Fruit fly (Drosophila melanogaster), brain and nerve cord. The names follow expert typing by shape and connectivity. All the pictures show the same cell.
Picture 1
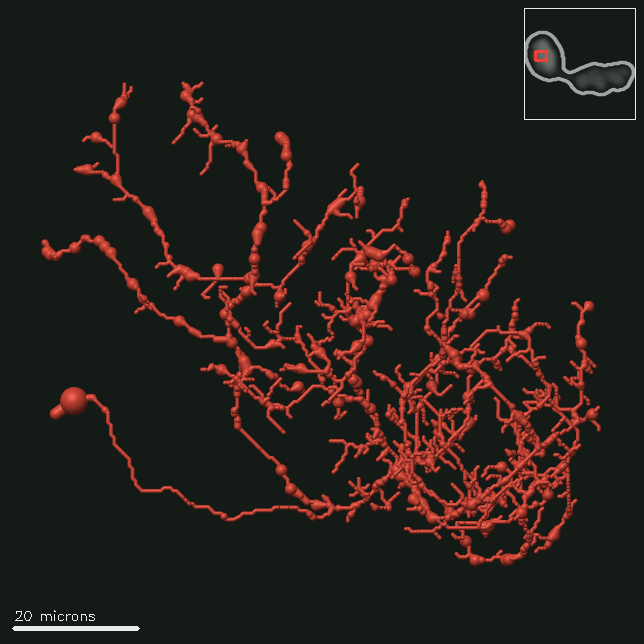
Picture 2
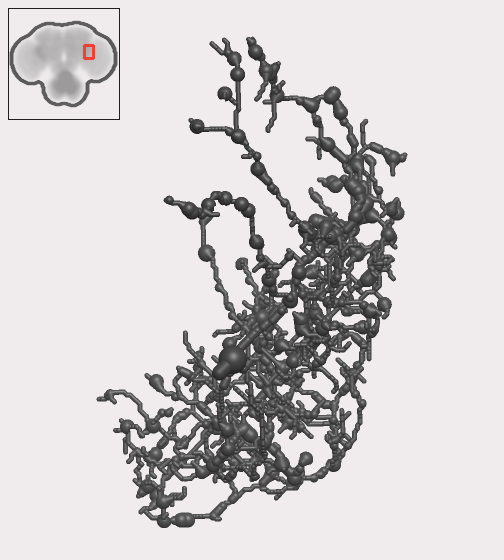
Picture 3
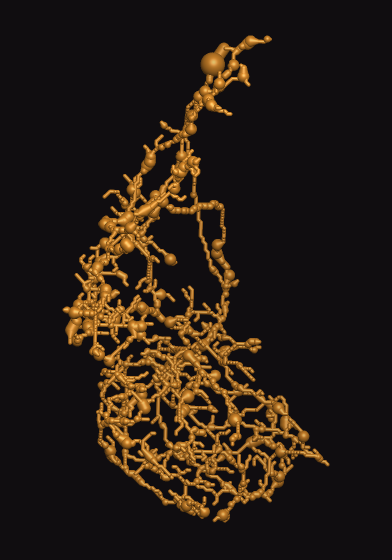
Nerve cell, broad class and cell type: central-brain intrinsic neuron; AVLP409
